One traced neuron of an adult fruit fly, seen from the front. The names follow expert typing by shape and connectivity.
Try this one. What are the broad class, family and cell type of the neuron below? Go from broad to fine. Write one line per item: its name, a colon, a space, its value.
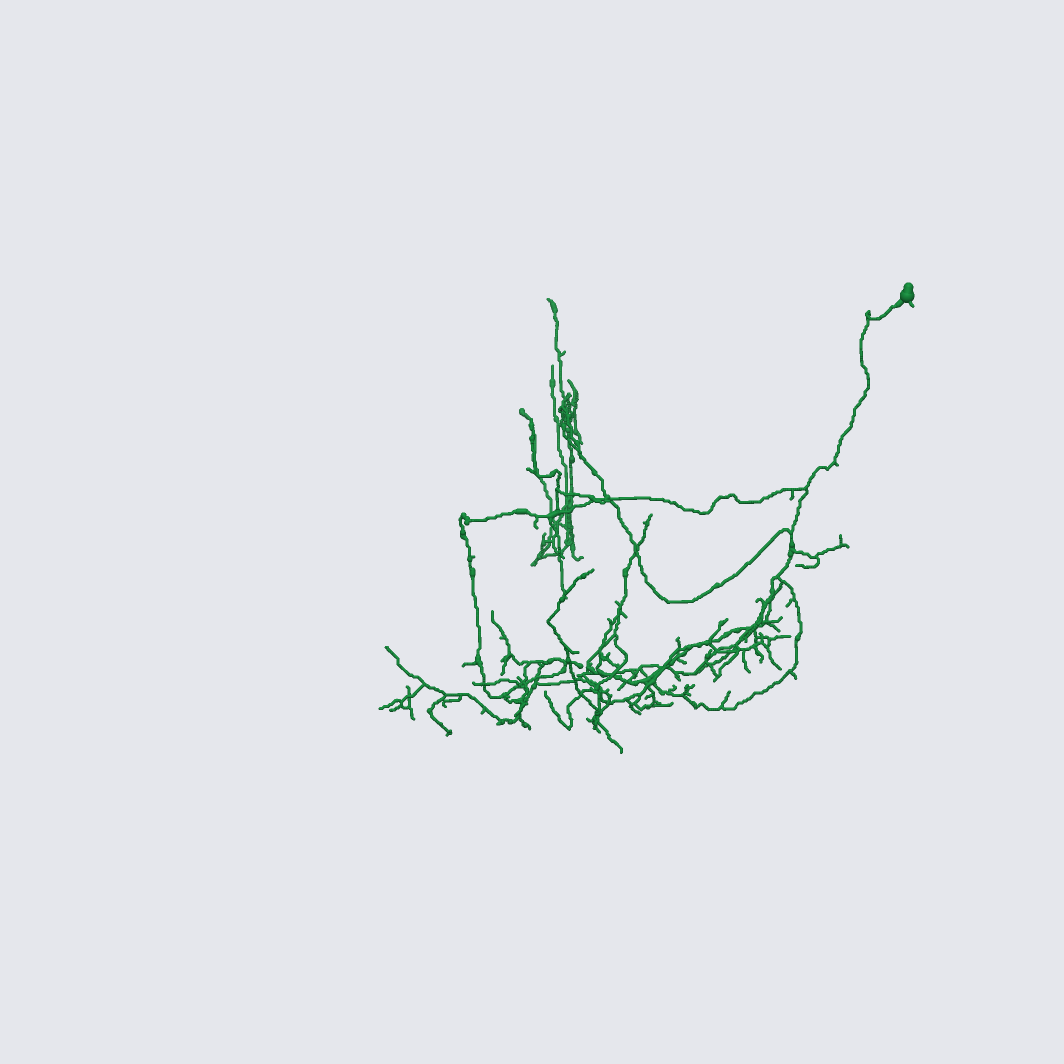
broad class: nerve-cord intrinsic neuron
family: hemilineage 17A
cell type: IN17A087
